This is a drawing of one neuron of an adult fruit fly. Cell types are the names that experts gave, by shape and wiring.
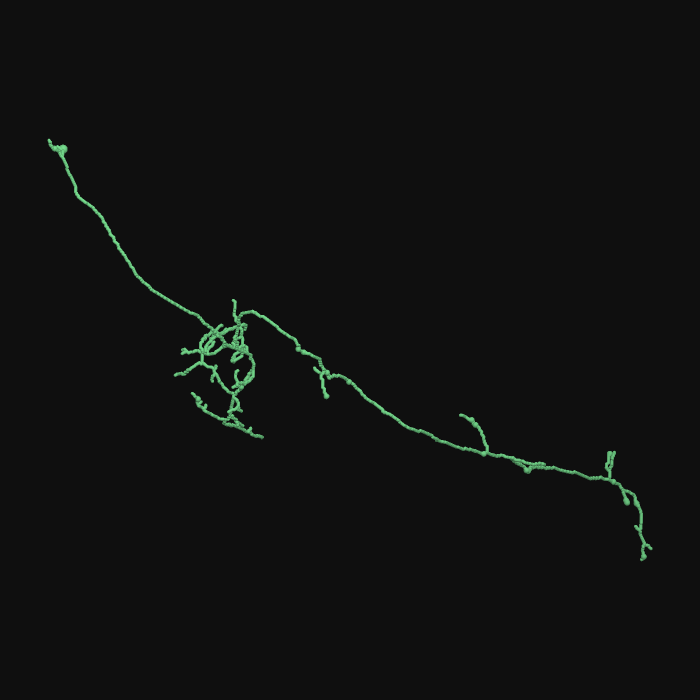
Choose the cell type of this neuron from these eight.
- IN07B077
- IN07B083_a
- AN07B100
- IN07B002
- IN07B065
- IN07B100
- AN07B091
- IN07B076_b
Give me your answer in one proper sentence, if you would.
It is the cell type IN07B100 to which this neuron belongs.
